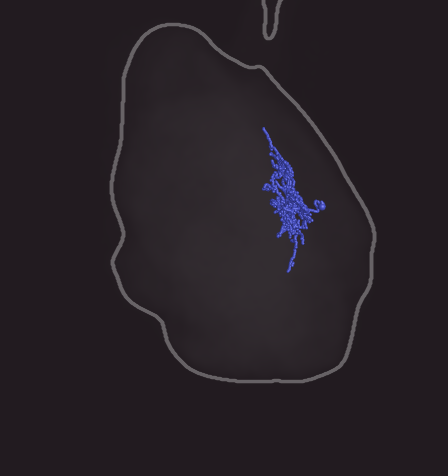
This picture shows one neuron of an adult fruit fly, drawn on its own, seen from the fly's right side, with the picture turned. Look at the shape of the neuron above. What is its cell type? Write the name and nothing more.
PS314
